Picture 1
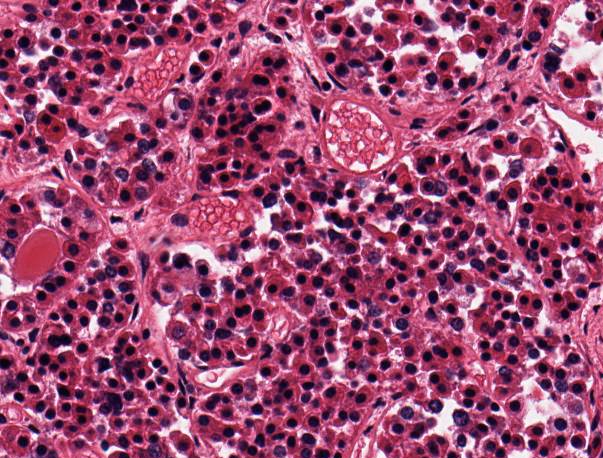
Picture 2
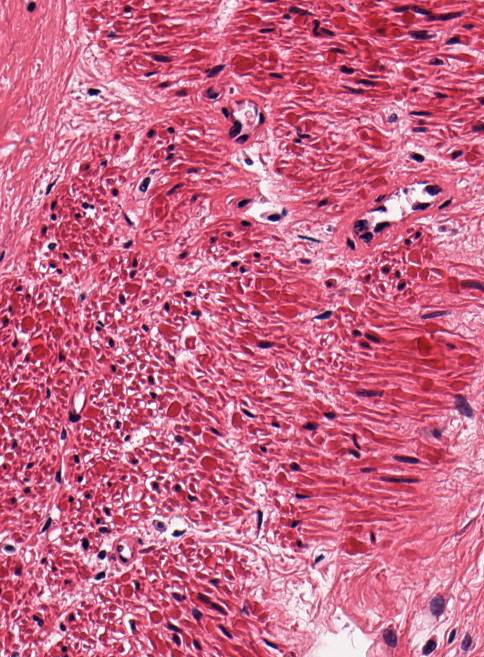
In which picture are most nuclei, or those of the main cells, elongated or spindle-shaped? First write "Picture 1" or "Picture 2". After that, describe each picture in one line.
Picture 2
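In picture 1: The nuclei are small, round and darkly stained, and fairly uniform in size.
In picture 2: Nuclei of the lengthwise-cut fibres are elongated and cigar-shaped with blunt ends.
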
